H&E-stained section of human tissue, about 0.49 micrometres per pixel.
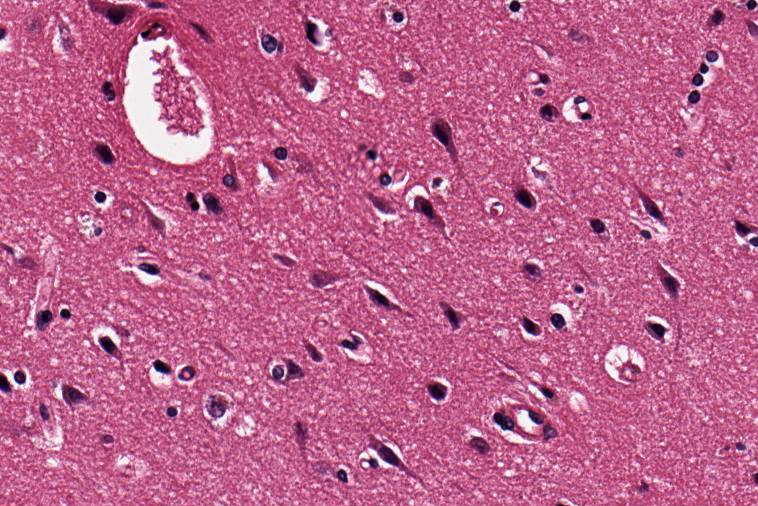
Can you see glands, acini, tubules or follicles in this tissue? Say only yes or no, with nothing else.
No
